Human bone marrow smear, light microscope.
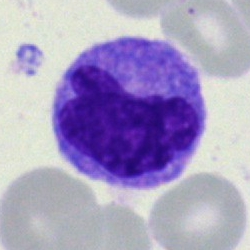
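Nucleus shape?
Folded, with a notch in its upper edge.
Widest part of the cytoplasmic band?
Above the nucleus.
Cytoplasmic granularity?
Only faint, fine, dust-like.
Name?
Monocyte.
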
